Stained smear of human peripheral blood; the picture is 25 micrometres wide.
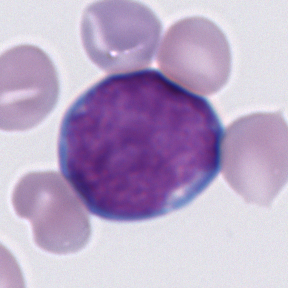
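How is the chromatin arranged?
Fine and evenly spread, with no coarse dark clumps.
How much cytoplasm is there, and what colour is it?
Only a thin blue rim around the nucleus, with a small pale spot at the lower right edge.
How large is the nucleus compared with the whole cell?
About 13 micrometres across in a cell of about 14 micrometres, filling about 80% of the cell's area.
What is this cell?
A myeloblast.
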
